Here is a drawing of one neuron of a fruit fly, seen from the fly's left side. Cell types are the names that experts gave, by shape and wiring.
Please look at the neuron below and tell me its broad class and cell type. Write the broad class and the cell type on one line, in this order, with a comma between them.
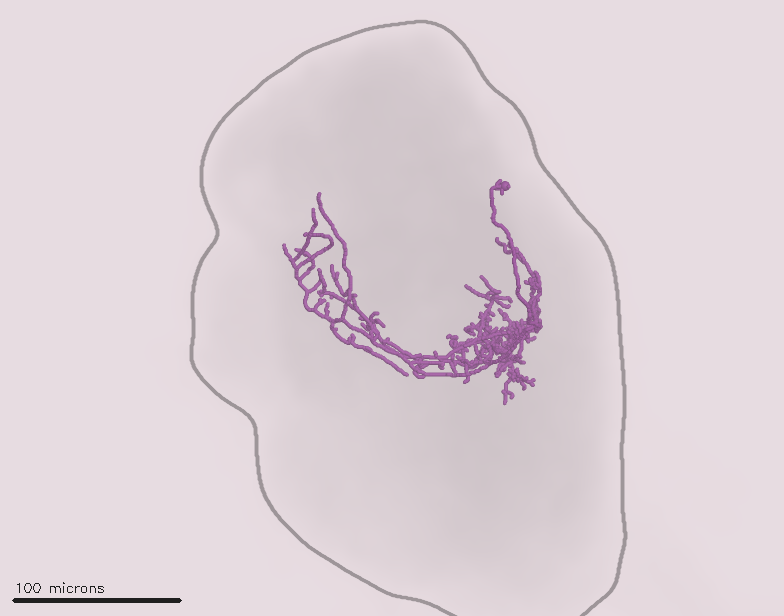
central-brain intrinsic neuron, LAL203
